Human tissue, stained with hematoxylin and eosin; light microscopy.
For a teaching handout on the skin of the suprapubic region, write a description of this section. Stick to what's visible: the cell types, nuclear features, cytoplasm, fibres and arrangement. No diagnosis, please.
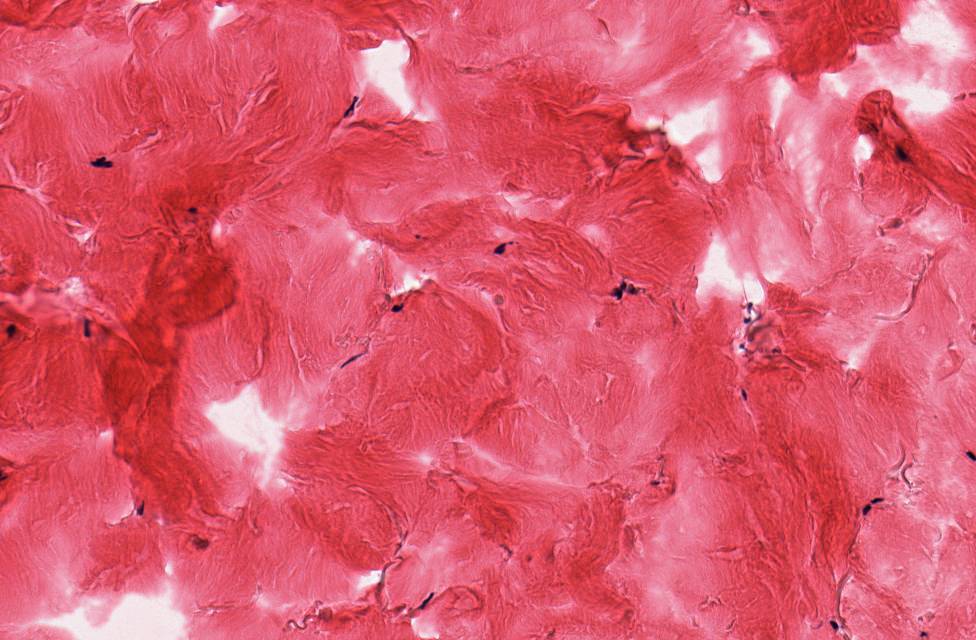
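Densely packed eosinophilic collagen bundles fill the whole field, running in many different directions. Within them I can make out a fine, wavy fibrillar texture. Nuclei are sparse; only a few are scattered across the entire field. Those I see are small, dark and elongated, consistent with fibroblasts lying between the bundles.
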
